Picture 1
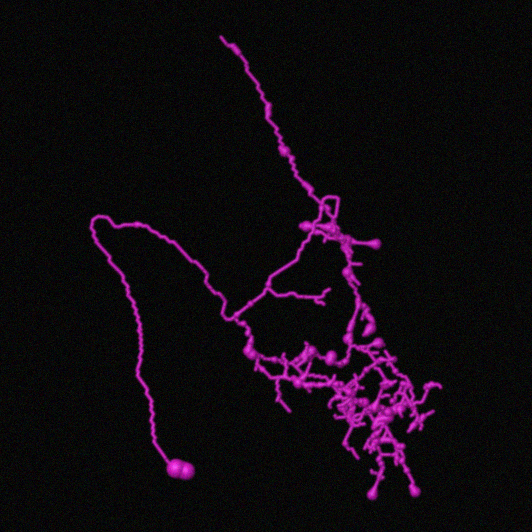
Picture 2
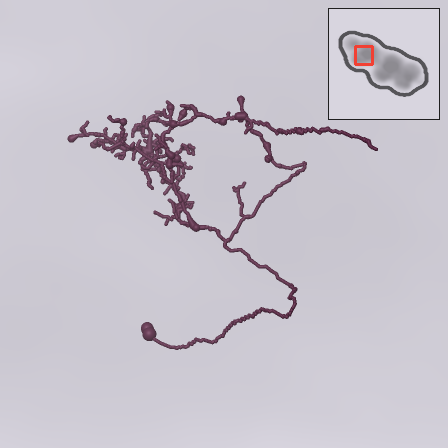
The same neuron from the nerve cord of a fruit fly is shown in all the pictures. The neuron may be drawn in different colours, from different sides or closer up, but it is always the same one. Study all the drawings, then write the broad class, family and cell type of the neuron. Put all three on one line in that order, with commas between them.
nerve-cord intrinsic neuron, hemilineage 14A, IN14A104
